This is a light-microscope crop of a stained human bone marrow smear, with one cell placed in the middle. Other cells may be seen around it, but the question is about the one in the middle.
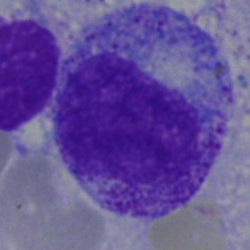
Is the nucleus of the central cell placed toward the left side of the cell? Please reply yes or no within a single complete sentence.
Yes, it is toward the left that the nucleus of this cell lies.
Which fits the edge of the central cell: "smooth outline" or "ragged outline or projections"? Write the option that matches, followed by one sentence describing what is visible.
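Smooth outline. The cell has a smooth, rounded outline without surface projections.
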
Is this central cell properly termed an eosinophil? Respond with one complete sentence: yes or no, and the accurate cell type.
No, in the middle of the crop there is a promyelocyte rather than an eosinophil.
